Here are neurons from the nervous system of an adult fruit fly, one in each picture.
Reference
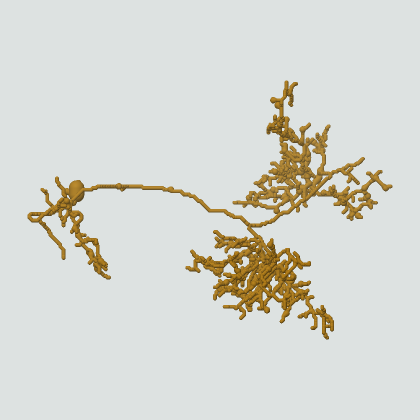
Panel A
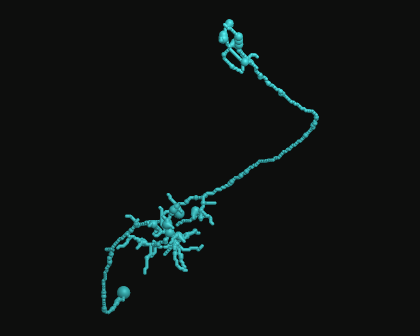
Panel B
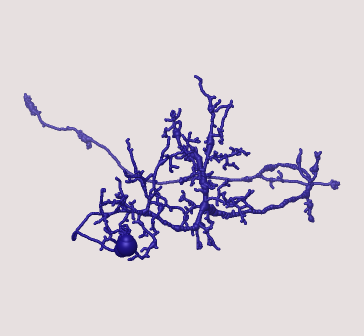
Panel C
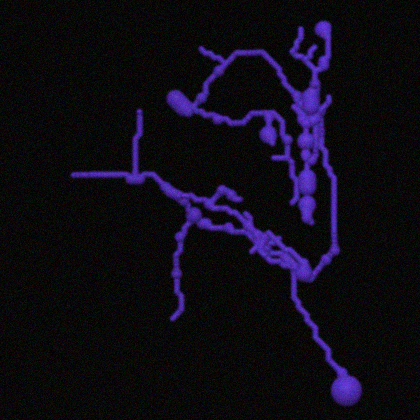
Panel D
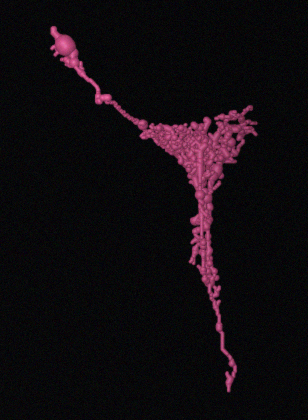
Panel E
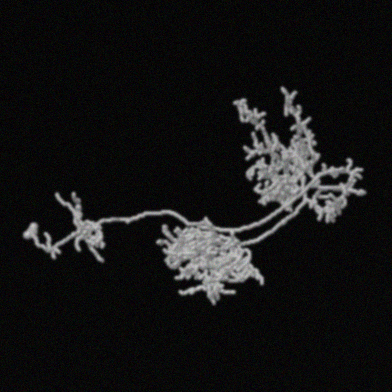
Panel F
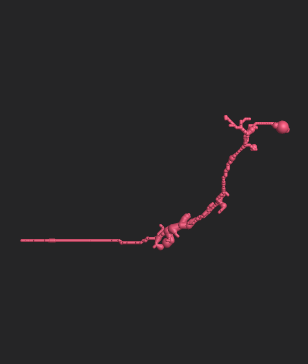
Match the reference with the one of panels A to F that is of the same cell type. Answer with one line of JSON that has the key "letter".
{"letter": "E"}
